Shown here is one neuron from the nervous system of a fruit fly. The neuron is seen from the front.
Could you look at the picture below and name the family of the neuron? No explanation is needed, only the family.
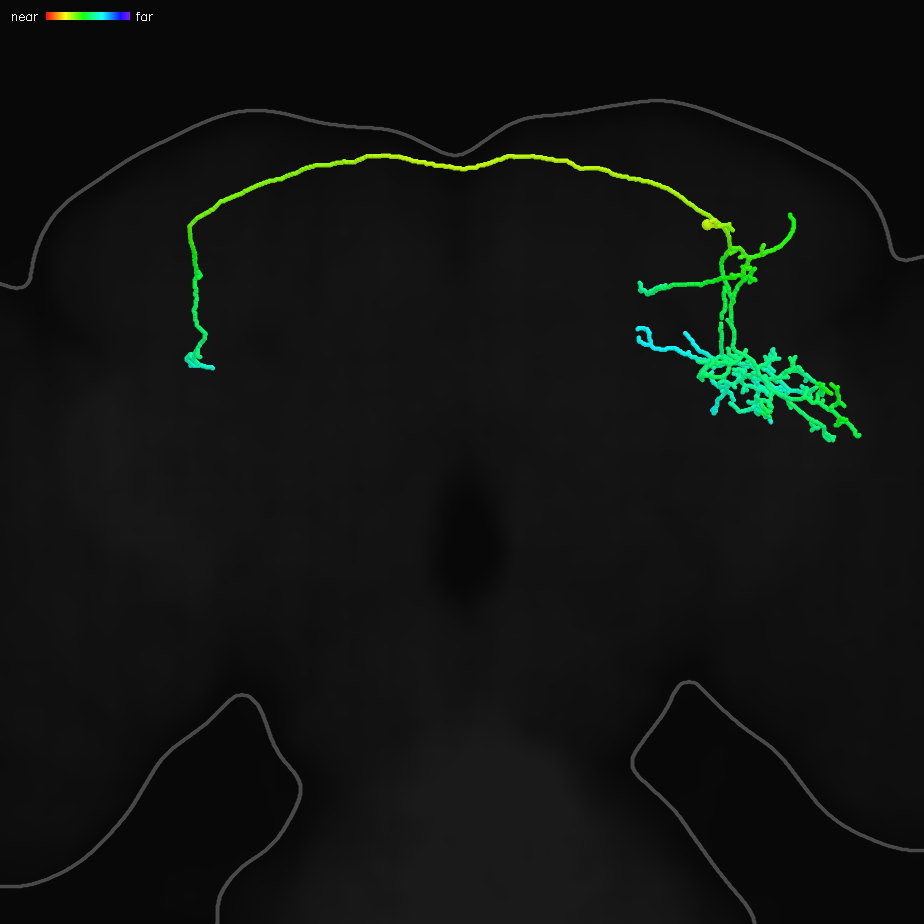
hemilineage VLPd&p1_dorsal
